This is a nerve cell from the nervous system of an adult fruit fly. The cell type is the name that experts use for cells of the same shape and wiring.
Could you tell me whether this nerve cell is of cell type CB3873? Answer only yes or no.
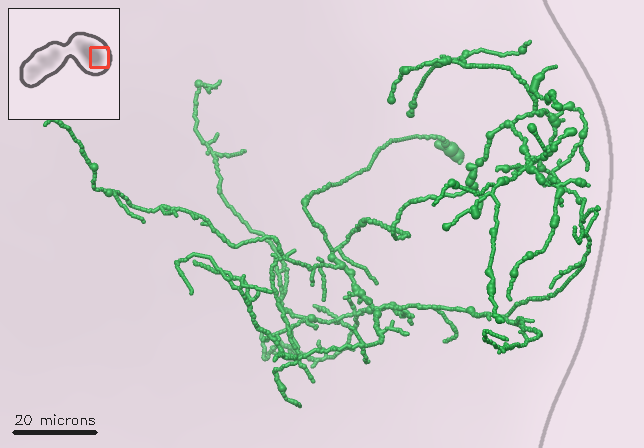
no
